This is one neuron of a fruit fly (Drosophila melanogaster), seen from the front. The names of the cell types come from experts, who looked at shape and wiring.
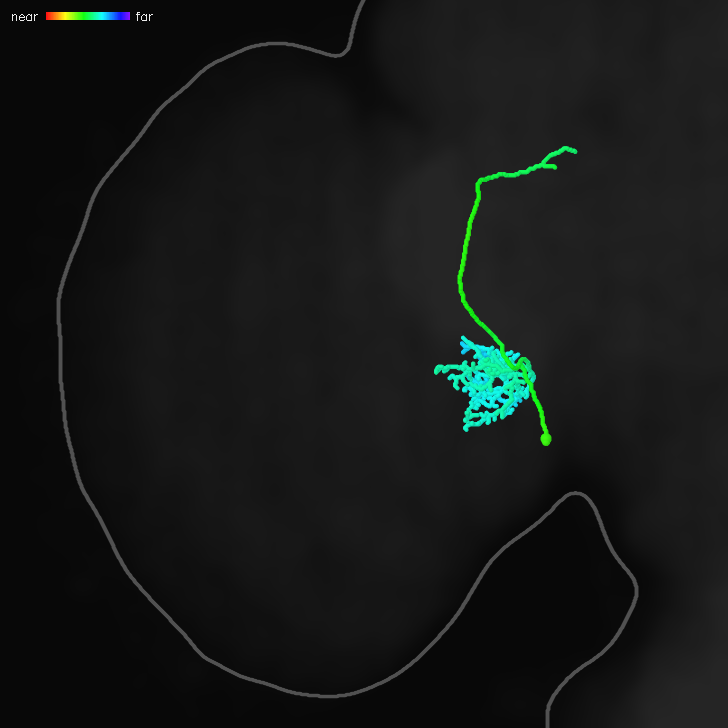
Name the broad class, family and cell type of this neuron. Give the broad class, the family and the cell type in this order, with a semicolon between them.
visual projection neuron; LC; LC20b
